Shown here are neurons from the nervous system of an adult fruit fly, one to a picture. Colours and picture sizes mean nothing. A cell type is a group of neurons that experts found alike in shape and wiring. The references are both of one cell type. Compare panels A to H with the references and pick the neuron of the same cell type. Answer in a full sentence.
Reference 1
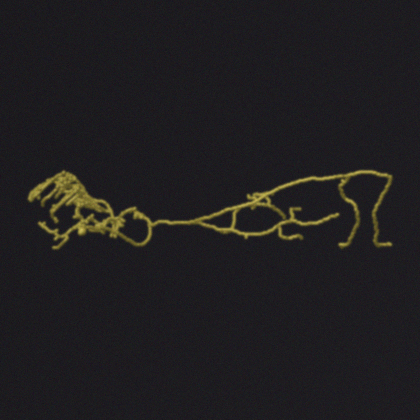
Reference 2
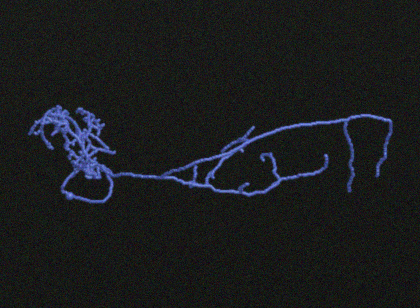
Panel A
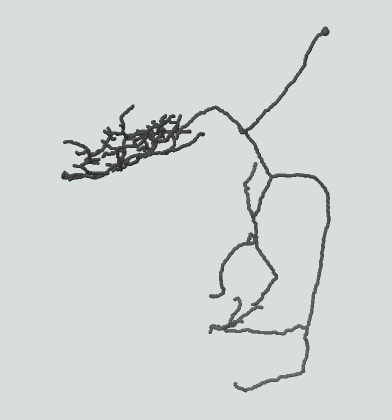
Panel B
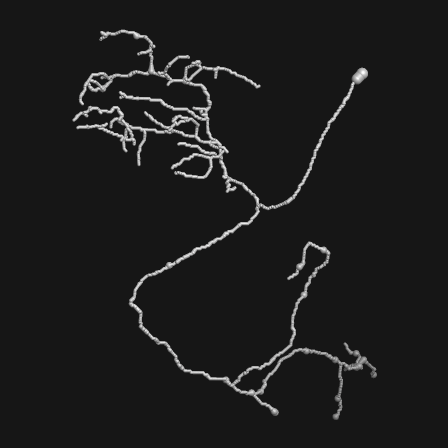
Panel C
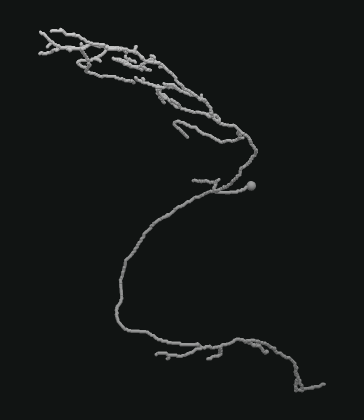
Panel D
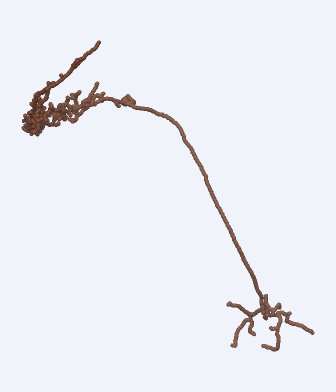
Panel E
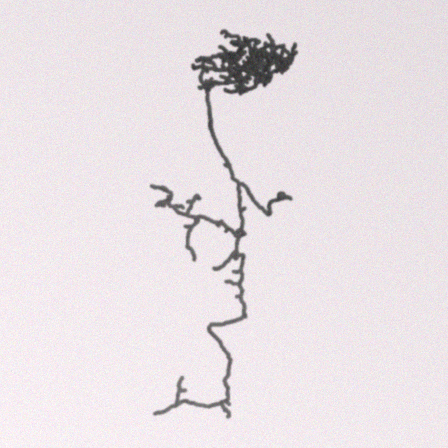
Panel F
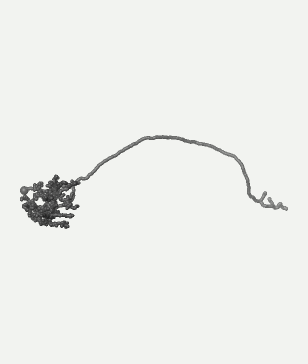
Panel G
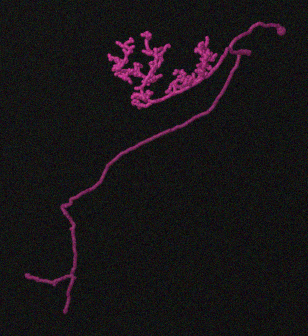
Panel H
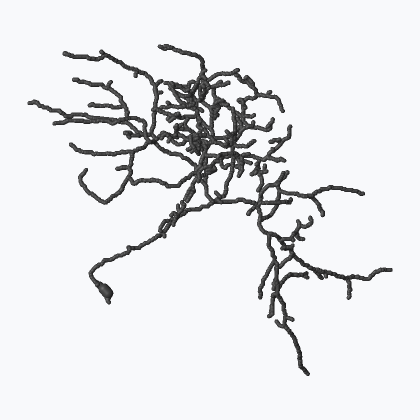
Panel A is of the same cell type.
